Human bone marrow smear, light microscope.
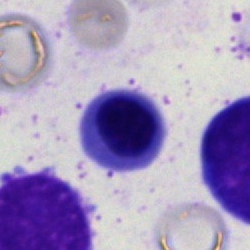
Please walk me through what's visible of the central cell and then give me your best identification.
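Outline first: round and smooth. Nucleus position next: off-centre toward the upper right, so a wider band of cytoplasm lies on the left. Chromatin: dark and dense. Cytoplasm: no granules. Last, the name: an erythroblast.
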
